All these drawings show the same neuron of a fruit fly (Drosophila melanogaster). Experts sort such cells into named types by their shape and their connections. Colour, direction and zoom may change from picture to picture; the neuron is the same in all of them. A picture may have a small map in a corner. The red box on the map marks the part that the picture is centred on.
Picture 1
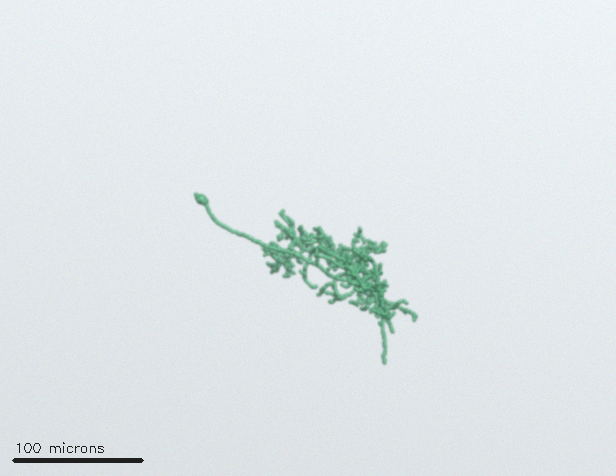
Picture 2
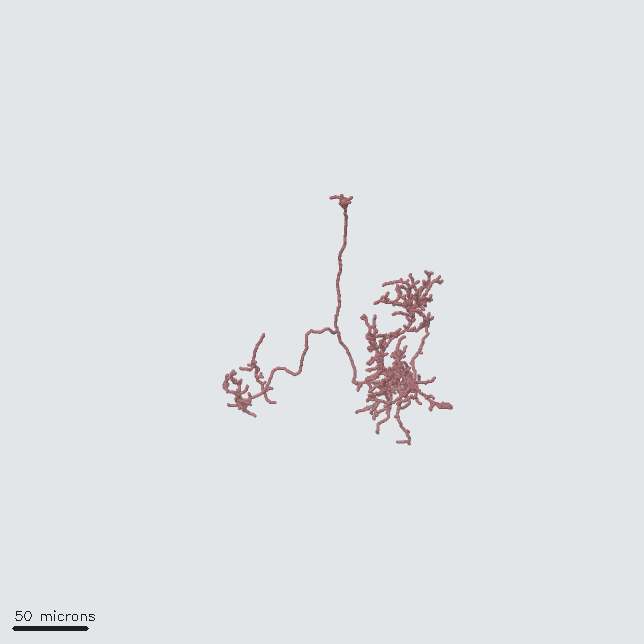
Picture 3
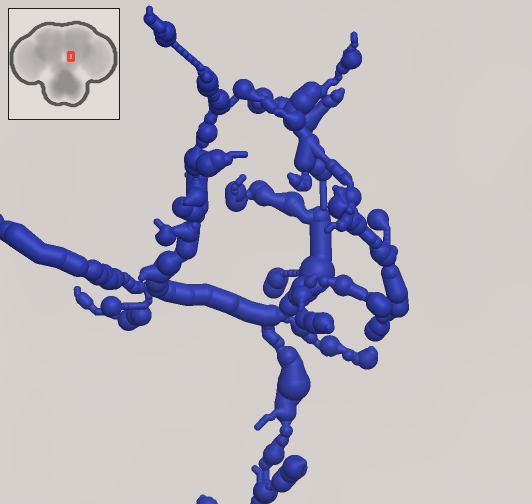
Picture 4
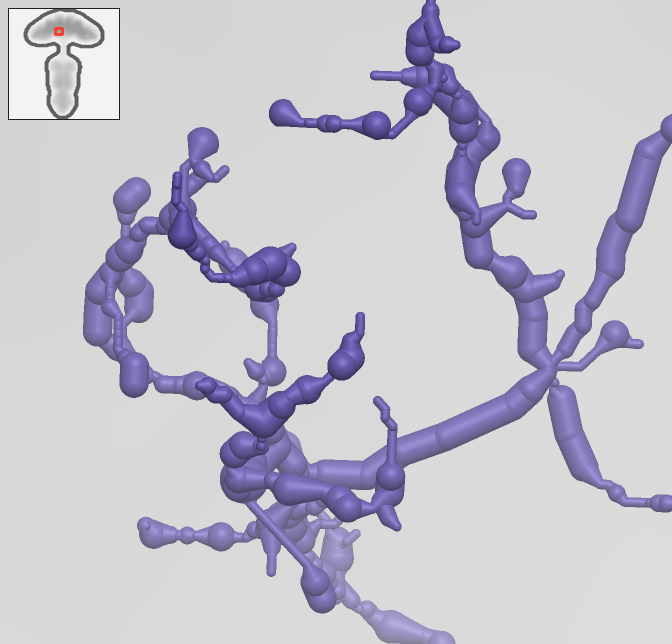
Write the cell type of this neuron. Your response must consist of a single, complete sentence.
The neuron is typed under the name CB0751.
